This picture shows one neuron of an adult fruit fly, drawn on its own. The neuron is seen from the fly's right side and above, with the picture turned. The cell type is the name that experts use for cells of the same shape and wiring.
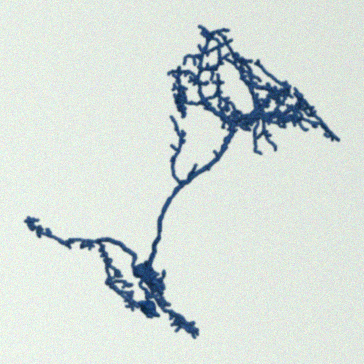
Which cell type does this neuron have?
ATL037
